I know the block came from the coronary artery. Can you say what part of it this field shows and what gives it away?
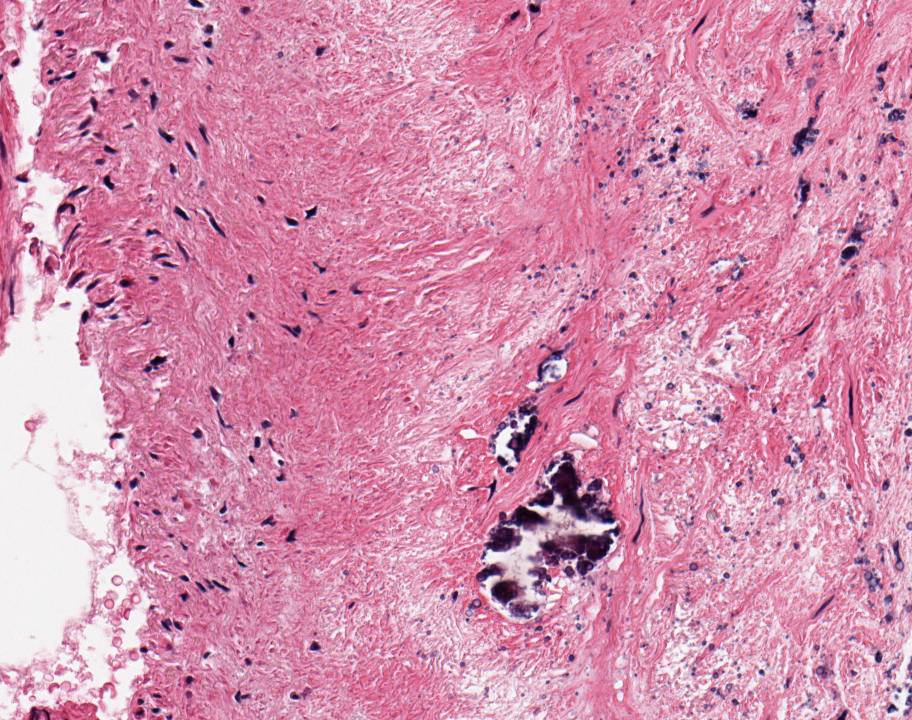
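Part: tunica intima. First, the cells are sparse, with small dark elongated spindle nuclei most numerous on the left. Second, the stroma is paler and looser in the right half than the compact stroma on the left.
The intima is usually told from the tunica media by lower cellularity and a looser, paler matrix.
Last, an irregular clumped dark purple deposit lies just below centre, and many small dark blue-purple granules are scattered through the right-half stroma.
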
